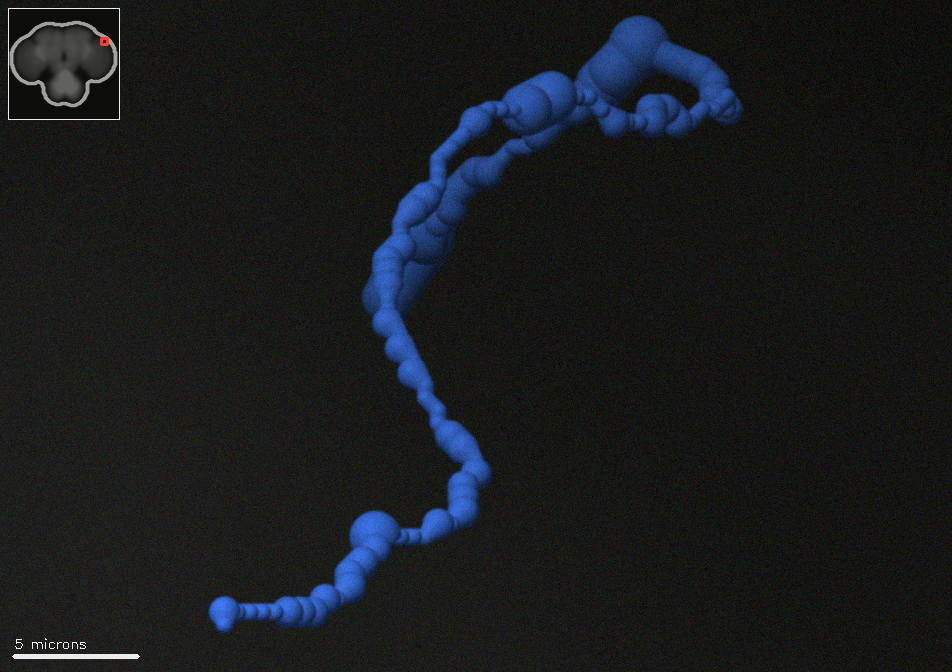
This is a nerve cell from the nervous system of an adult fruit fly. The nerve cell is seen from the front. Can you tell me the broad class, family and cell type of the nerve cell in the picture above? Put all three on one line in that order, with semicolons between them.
photoreceptor or other optic-lobe sensory neuron; class visual; R8y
